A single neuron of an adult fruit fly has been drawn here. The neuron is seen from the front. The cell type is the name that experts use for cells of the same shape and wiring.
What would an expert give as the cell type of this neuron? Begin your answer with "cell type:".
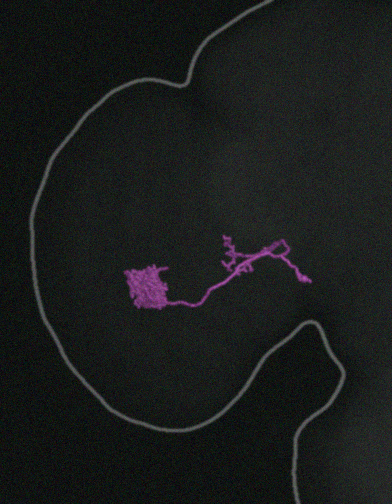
cell type: MeLo9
